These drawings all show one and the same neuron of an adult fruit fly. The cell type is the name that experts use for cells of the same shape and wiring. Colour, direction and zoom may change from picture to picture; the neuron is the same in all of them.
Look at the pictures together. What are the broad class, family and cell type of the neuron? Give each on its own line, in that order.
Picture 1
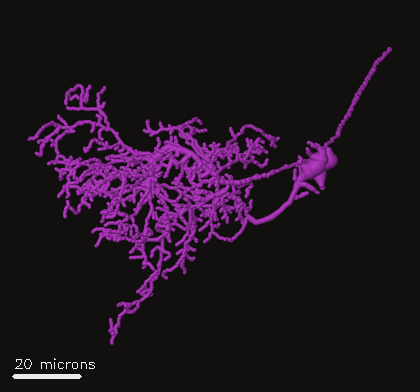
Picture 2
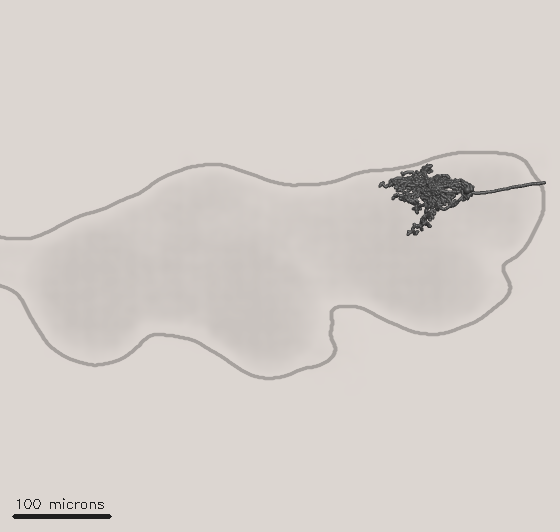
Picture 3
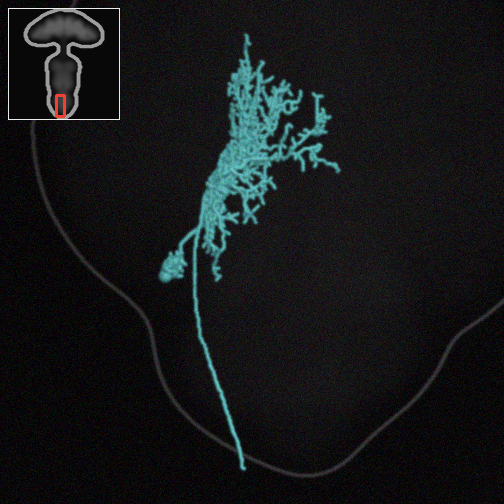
motor neuron of the nerve cord
MNad
MNad11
